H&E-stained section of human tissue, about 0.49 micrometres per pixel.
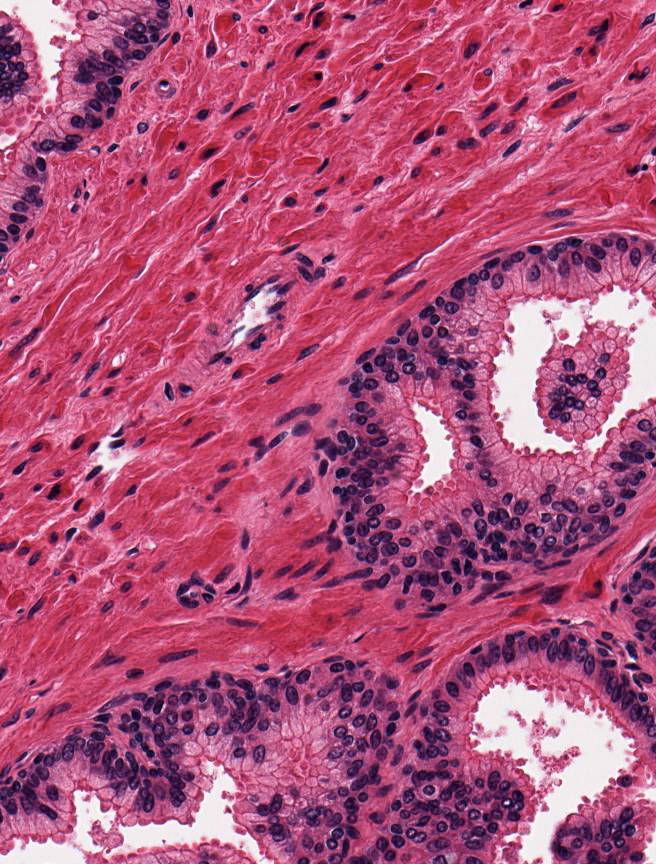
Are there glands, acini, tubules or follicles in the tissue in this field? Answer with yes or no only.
Yes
